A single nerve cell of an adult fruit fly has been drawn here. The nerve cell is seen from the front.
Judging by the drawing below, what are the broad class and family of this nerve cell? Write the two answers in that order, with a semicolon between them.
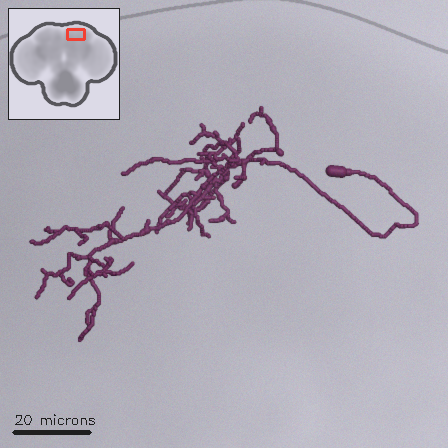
central-brain intrinsic neuron; hemilineage VLPd&p1_dorsal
